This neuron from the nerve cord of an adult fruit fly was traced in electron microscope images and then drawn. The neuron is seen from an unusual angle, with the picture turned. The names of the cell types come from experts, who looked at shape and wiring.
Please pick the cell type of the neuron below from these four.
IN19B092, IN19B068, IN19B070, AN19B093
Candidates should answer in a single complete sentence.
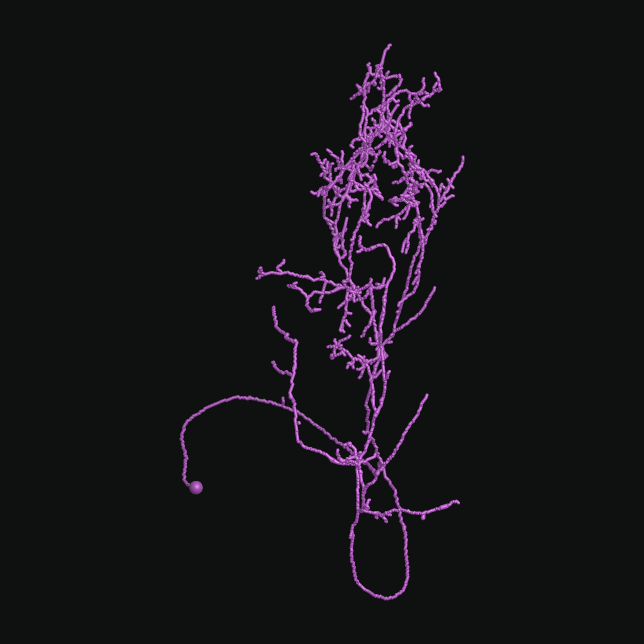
As a matter of cell type, the neuron is IN19B070.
